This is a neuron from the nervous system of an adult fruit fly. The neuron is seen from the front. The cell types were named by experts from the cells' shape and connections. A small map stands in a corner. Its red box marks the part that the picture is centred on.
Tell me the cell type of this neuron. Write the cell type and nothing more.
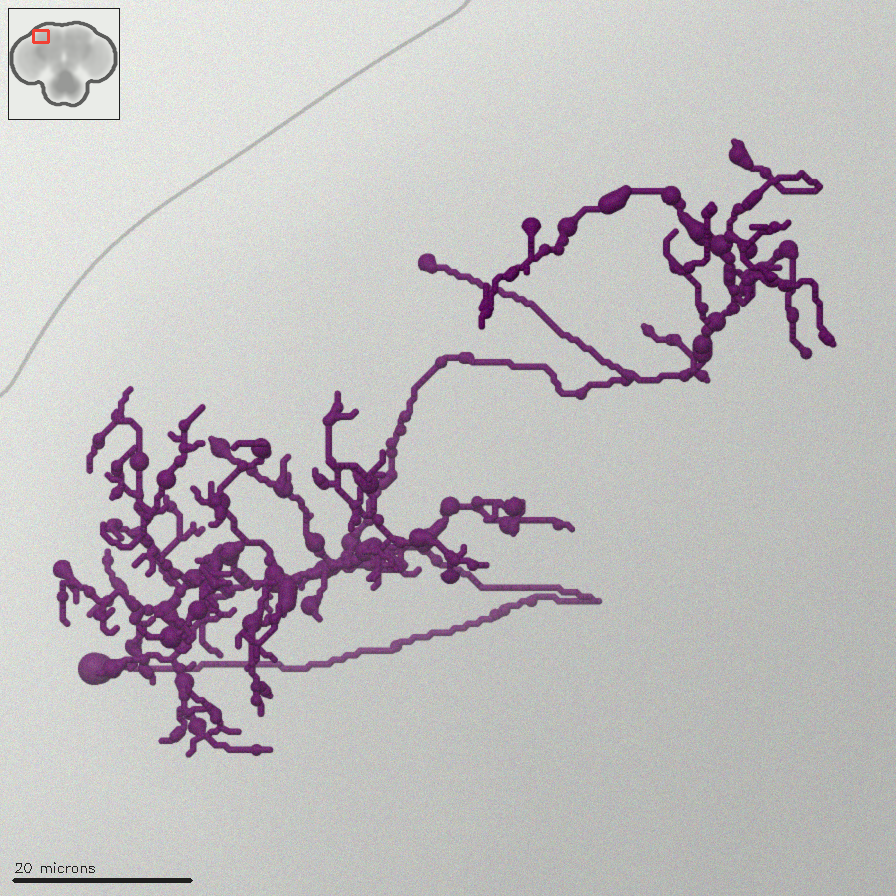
LHPV4d10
